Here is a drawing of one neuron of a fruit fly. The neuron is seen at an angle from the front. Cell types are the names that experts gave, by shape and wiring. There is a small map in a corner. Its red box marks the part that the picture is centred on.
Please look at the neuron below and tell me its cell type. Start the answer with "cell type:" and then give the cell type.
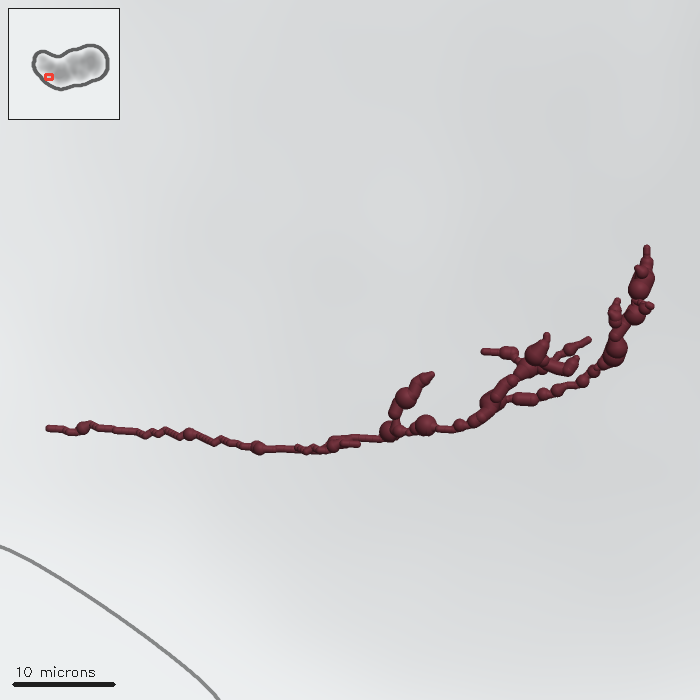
cell type: SNta25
